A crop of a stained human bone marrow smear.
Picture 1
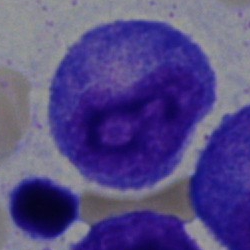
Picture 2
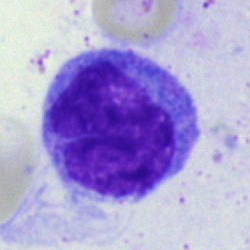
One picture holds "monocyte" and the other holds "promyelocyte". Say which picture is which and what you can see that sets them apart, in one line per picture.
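Picture 1 is a promyelocyte. Fine purplish granules are scattered in the paler upper part of the cell.
Picture 2 is a monocyte. No granules are visible in the cytoplasm.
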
